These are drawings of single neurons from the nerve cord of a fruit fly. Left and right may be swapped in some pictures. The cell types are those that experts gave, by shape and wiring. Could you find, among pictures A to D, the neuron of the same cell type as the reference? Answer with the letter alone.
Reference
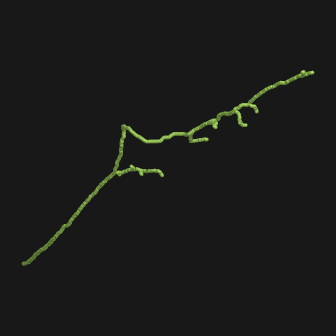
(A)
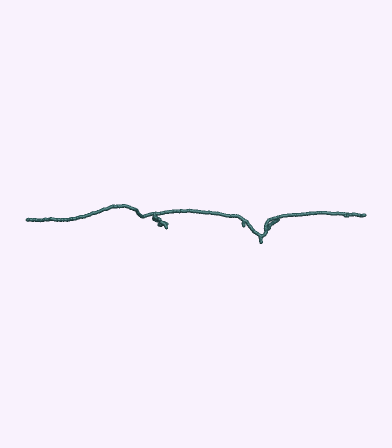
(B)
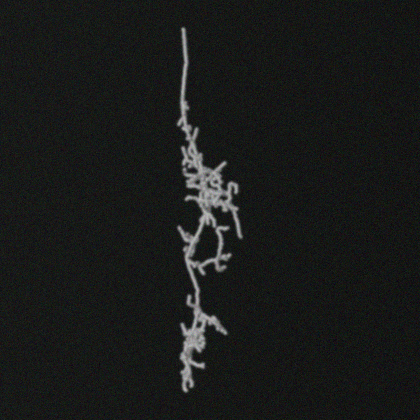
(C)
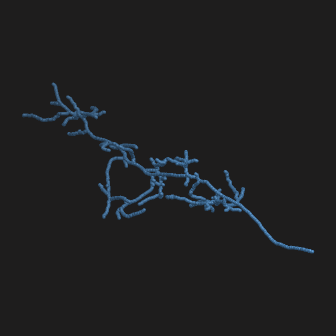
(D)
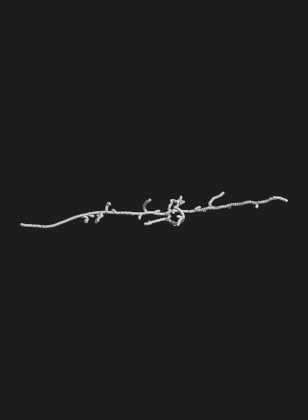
A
